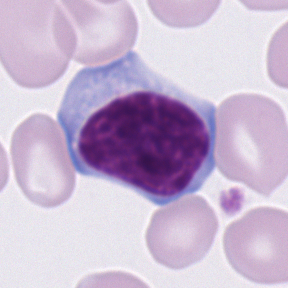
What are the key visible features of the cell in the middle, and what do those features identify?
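A single rounded oval nucleus without lobes is present. The cytoplasm is pale blue, free of coarse granules and without vacuoles. The cell shown is a typical lymphocyte.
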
